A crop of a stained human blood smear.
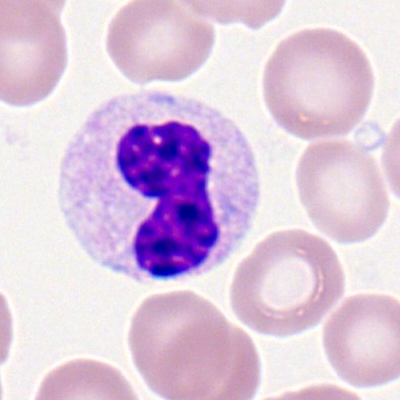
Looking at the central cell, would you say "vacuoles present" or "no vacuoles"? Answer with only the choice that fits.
No vacuoles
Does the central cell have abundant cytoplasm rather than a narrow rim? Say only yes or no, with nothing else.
Yes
